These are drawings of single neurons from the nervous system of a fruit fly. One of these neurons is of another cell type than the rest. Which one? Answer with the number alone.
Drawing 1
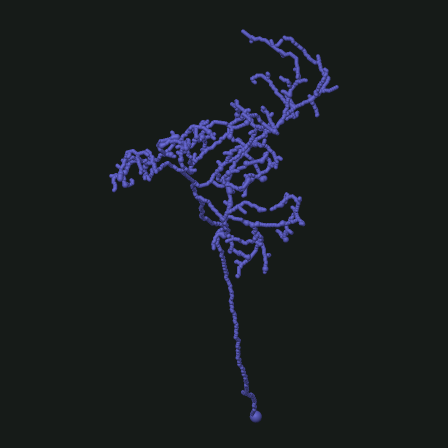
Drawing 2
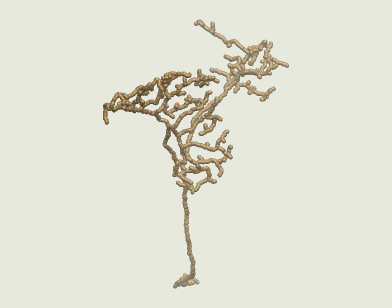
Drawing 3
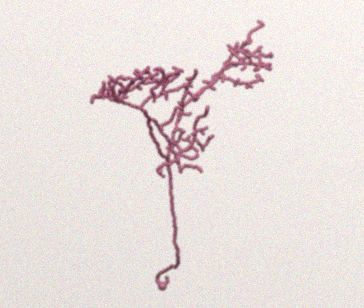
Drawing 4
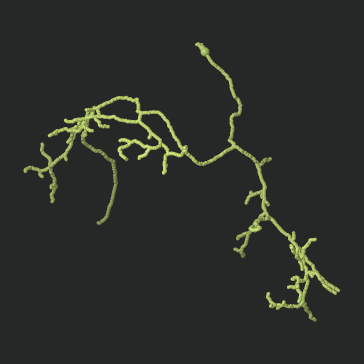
4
